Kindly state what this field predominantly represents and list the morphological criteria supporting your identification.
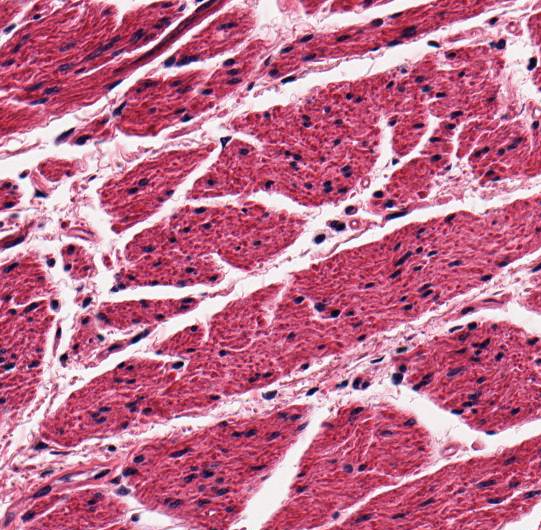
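So, smooth muscle fills this field. It is made of pink-red fibre bundles set apart by irregular pale clefts.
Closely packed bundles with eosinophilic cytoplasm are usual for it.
Their cytoplasm is deeply eosinophilic, finely mottled and fibrillar. The clefts hold just sparse wisps of pale pink connective tissue, with few nuclei. No epithelium or glands appear.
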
